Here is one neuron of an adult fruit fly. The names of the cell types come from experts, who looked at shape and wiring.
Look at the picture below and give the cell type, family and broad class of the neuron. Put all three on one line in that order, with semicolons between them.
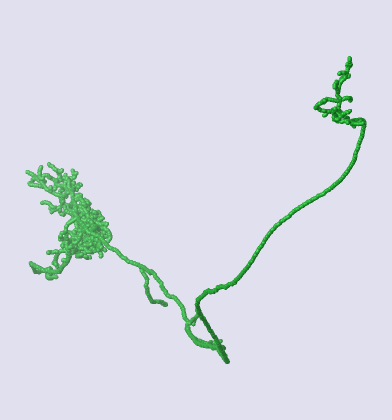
AN10B027; hemilineage 10B; ascending neuron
